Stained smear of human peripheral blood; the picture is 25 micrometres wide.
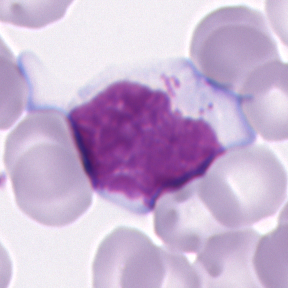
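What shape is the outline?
Angular and irregular, not round.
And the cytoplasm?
Pale grey-blue, with a few small pink-purple granules above and to the right of the nucleus, plus a blunt tongue reaching out at the upper left.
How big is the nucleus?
About 14 by 10 micrometres.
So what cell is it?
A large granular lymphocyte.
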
